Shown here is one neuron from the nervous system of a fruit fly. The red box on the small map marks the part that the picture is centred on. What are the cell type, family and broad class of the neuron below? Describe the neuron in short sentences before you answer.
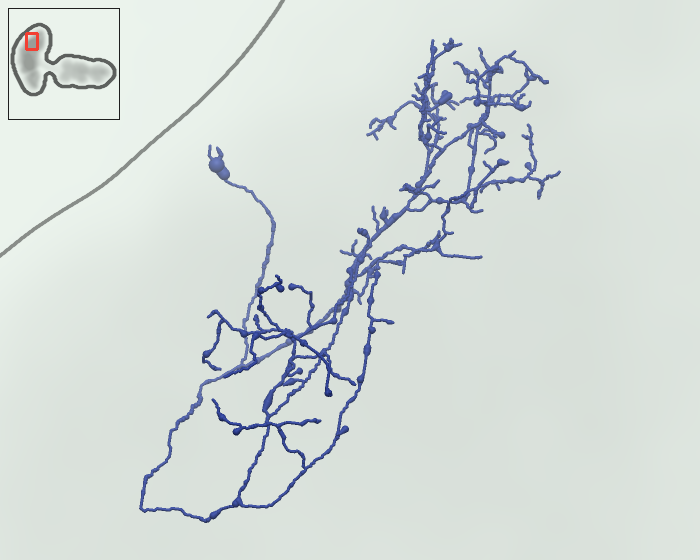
It is in the brain and does not reach the nerve cord. Dozens of branch ends can be seen. The cell type is LHAD1f5. Its family is hemilineage SLPal2. Its broad class is central-brain intrinsic neuron.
